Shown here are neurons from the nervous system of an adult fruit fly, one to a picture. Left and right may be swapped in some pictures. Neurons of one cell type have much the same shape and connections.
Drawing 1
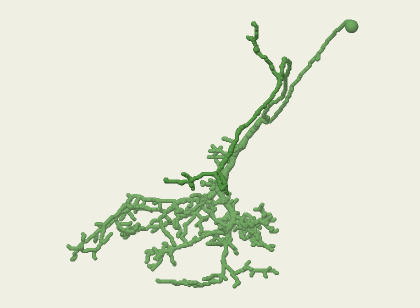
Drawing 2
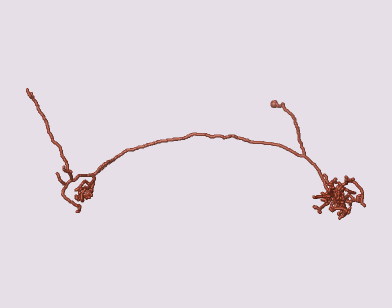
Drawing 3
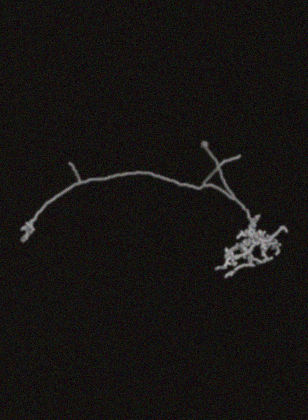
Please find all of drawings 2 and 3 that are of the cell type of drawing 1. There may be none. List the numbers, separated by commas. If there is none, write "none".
3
